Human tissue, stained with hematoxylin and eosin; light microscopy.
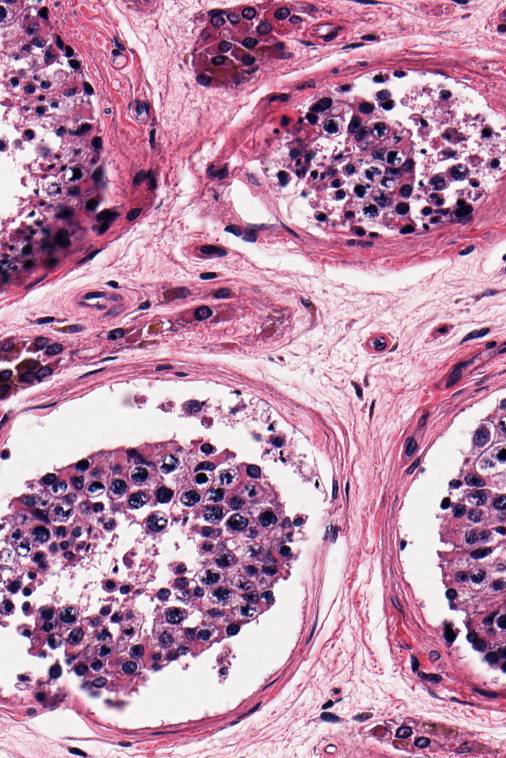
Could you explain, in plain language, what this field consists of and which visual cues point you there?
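The structure shown is the seminiferous tubule, seen in cross-section. Several rounded tubule profiles make up the field, the largest at lower left and others at the top, upper left and right edge, in keeping with the usual field of round and oval tubule profiles.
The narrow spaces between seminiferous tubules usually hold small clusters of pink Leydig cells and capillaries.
Between the tubules lies loose, pale pink fibrous stroma with scattered spindle-shaped nuclei, and at top centre a small cluster of cells with abundant deep pink cytoplasm.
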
